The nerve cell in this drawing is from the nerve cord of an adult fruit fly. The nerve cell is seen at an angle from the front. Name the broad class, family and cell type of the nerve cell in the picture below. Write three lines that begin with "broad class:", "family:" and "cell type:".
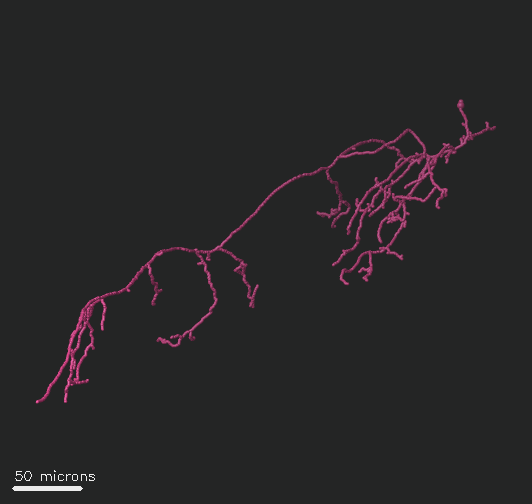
broad class: ascending neuron
family: hemilineage 19B
cell type: AN19B051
